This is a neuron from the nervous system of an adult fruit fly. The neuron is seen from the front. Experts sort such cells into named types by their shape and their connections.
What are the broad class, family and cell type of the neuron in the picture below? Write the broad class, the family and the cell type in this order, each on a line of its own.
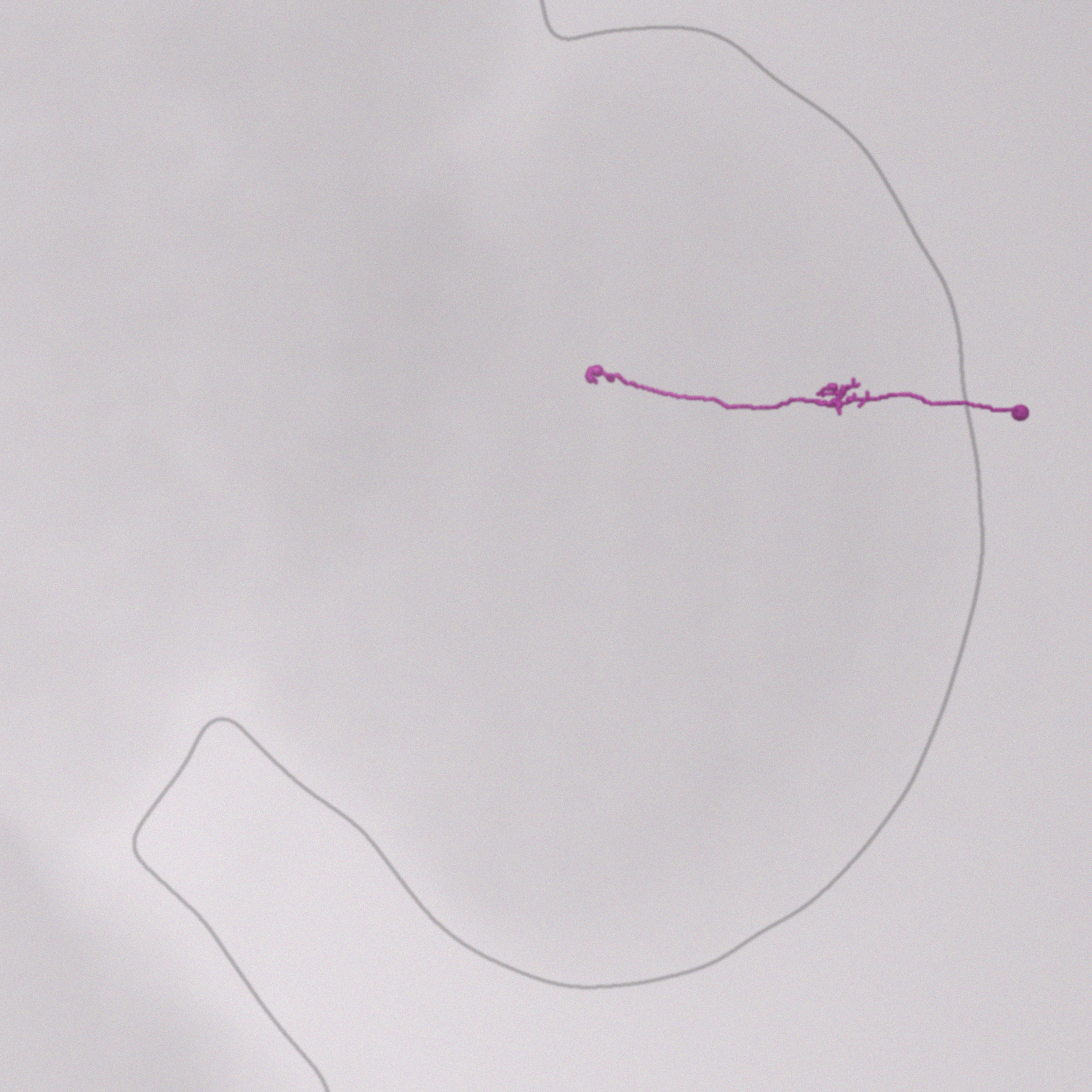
optic-lobe intrinsic neuron
Tm
Tm9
